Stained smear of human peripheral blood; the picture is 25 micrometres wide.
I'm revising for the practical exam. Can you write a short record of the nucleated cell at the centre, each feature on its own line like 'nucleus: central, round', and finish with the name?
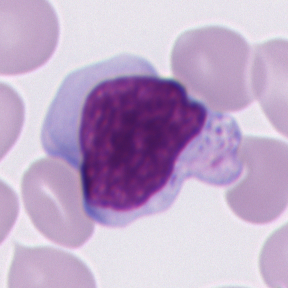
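Nucleolus: none distinct.
Cytoplasmic rim: widest left of the nucleus.
Right-hand bulge: fine purple dots on a pale, net-like background.
Left cytoplasm: blue, without granules.
Name: large granular lymphocyte.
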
